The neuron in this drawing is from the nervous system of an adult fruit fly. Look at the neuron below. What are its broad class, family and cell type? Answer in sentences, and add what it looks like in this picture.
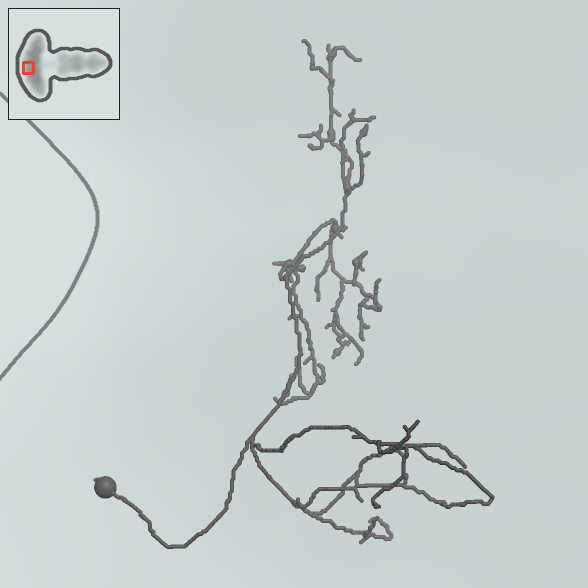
It is a central-brain intrinsic neuron. Its family is called class DAN. The cell type is PAM06. Its cell body lies at the lower left of the picture. Dozens of branch ends can be seen.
